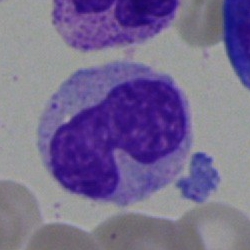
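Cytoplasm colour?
Pale grey-blue.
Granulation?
Only sparse, faint, fine granules.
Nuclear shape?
Kidney-shaped, with a deep notch opening toward the bottom; cytoplasm fills the notch.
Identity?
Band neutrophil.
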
